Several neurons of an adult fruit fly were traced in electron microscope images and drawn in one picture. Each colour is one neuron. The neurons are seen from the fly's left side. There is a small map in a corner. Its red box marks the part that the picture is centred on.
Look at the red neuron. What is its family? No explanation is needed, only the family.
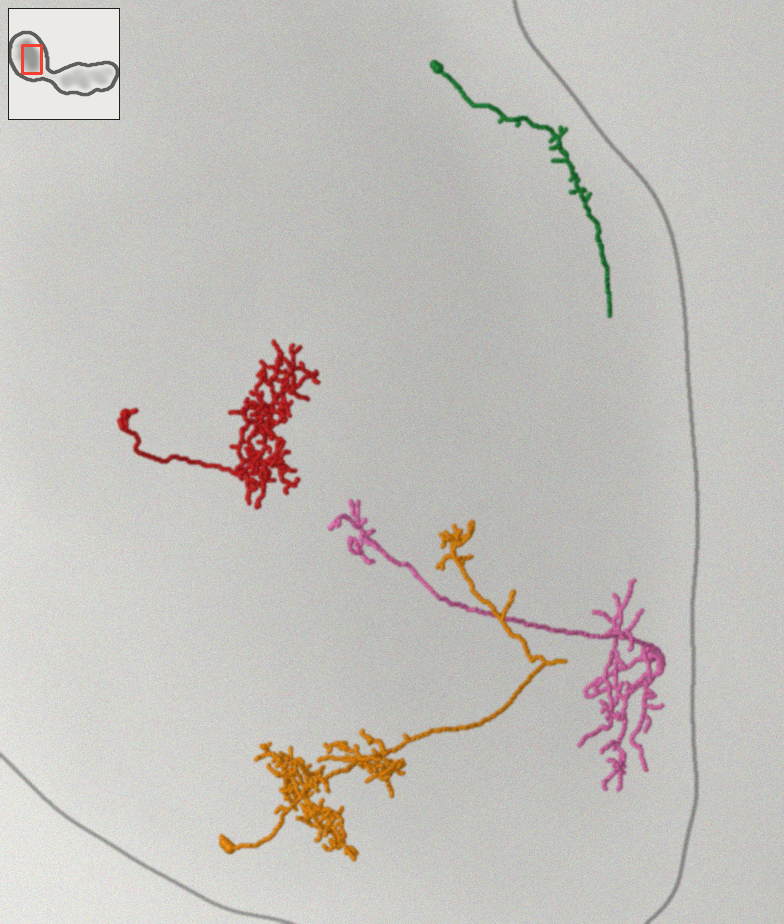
Dm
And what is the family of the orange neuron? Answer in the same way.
Tm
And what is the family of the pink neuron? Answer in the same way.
TmY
